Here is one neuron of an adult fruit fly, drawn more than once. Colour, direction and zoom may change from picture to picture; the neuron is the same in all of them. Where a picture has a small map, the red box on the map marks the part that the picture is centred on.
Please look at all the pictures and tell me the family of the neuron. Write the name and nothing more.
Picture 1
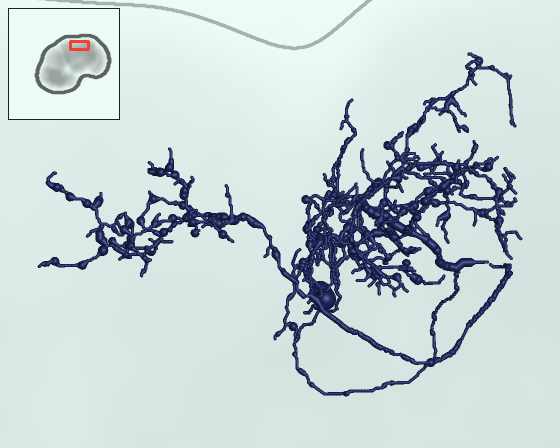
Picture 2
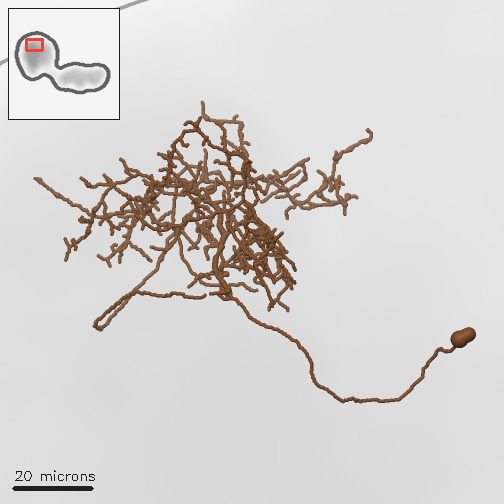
hemilineage DM3_dorso_medial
